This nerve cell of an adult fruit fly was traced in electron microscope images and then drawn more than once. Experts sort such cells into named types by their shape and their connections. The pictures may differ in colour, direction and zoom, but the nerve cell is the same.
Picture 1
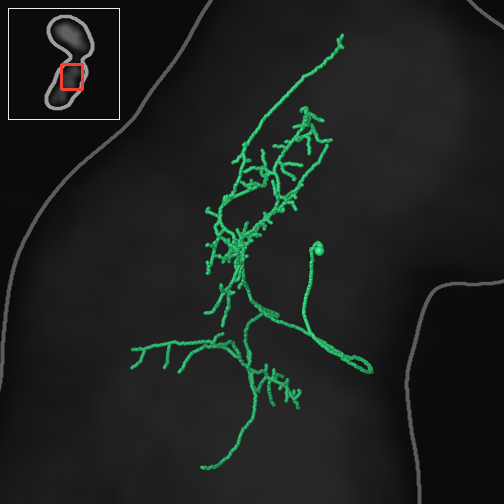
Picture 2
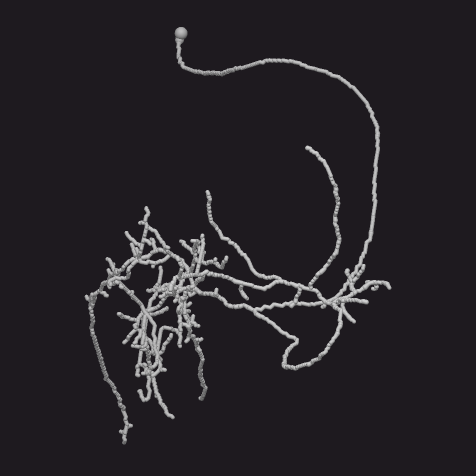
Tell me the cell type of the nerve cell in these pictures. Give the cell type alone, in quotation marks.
"IN01A060"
